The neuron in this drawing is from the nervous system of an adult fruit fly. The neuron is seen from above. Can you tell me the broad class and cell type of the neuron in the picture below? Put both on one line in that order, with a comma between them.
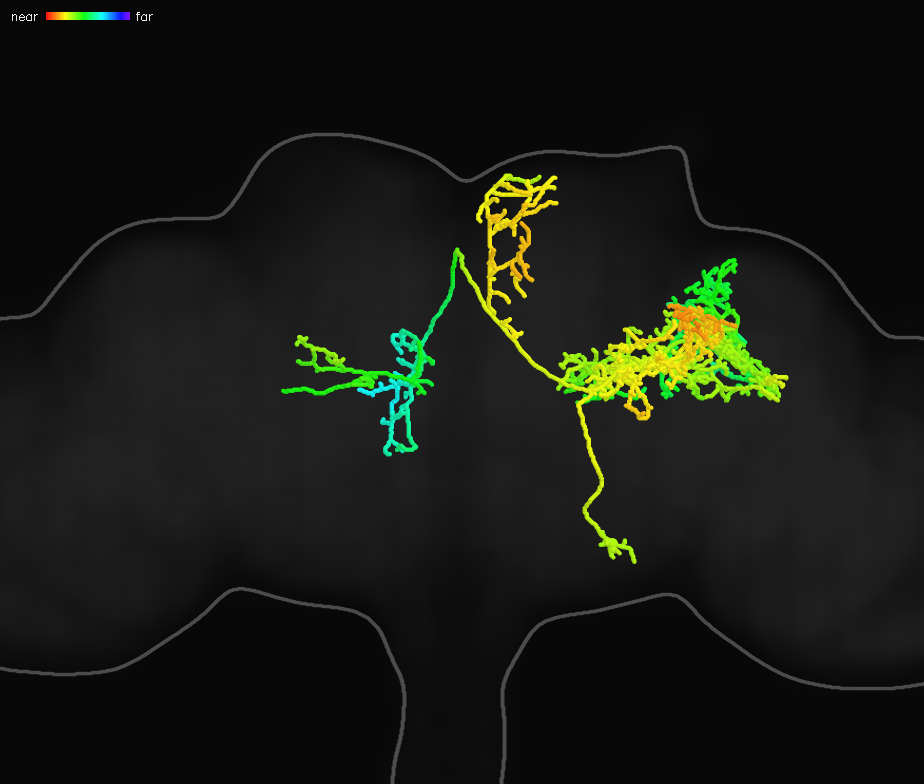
central-brain intrinsic neuron, AVLP751m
